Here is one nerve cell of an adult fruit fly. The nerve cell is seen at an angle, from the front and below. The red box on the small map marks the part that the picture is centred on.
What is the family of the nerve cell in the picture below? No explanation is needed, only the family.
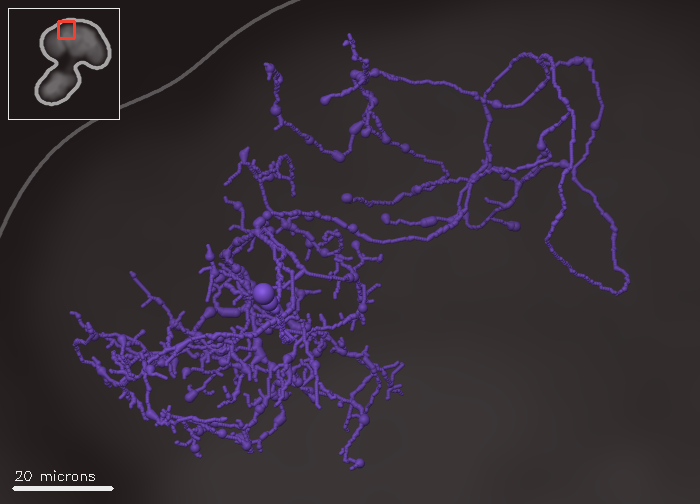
LHAV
